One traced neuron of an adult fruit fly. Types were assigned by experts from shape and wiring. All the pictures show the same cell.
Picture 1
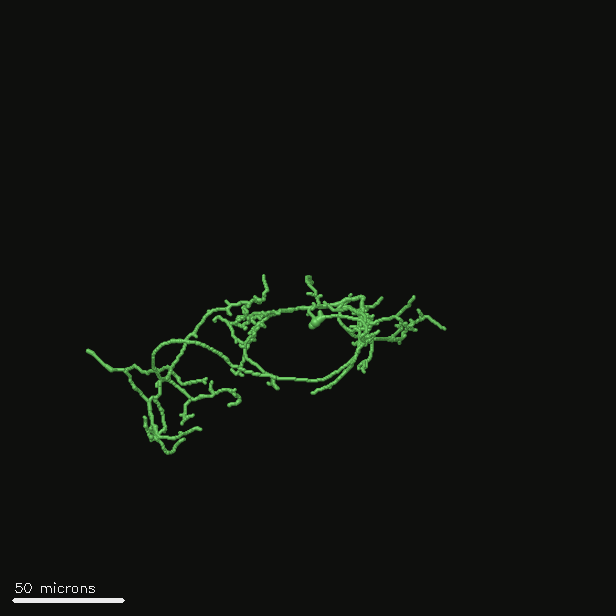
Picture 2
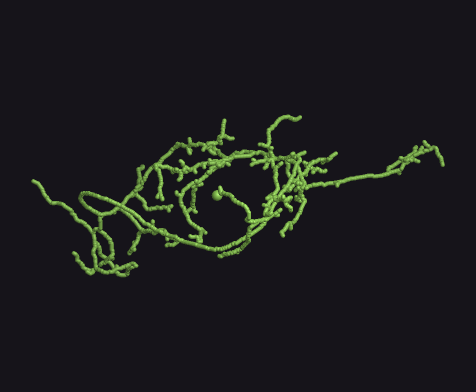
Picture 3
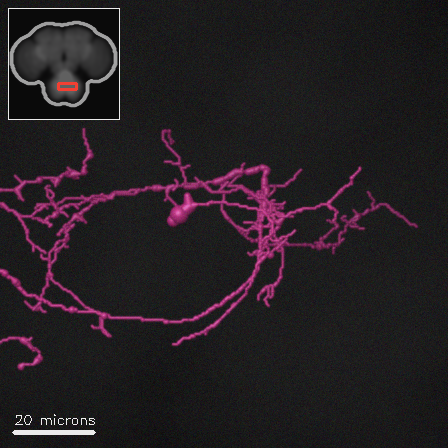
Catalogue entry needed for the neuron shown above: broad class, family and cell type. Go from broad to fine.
nerve-cord intrinsic neuron; hemilineage 01A; IN01A069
